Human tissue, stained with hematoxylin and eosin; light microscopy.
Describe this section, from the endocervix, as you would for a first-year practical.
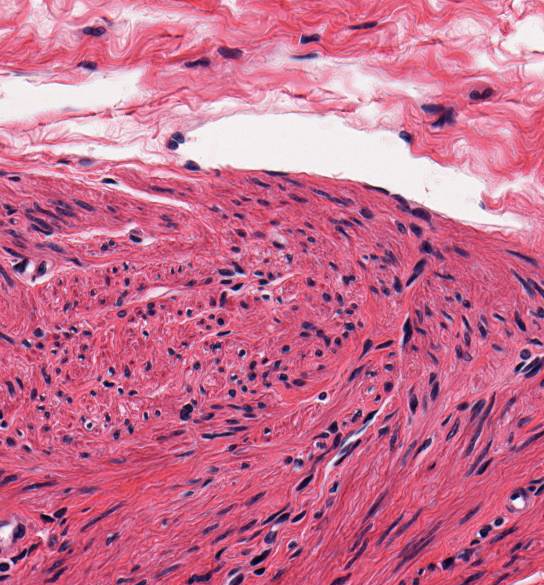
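What I see first is a densely cellular band of spindle cells across the lower two-thirds. At centre-left a bundle seems cut across, showing mostly round nuclei. In the lower right the spindle cells run obliquely in parallel, their nuclei elongated. Their pink cytoplasm appears to blend with the surrounding eosinophilic fibres.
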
